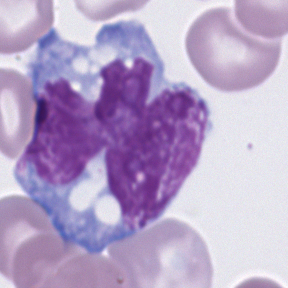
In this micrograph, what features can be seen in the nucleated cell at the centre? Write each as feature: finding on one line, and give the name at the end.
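Outline: irregular, angular, not round
Nucleus: folded into broad lobes, not thin segments joined by strands
Vacuoles: several, clear and round, in cytoplasm
Granules: no coarse coloured ones in cytoplasm
Cell: monocyte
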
